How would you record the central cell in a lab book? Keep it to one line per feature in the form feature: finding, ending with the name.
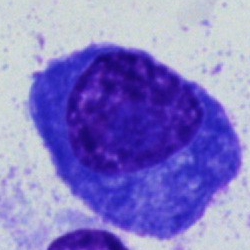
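Nucleus: off-centre, pushed toward the upper left
Chromatin: dark purple clumps, paler gaps between
Cytoplasm: plenty of it, broadest band below and right of the nucleus
Lower right cytoplasm: mottled, small pale spots
Name: plasma cell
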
